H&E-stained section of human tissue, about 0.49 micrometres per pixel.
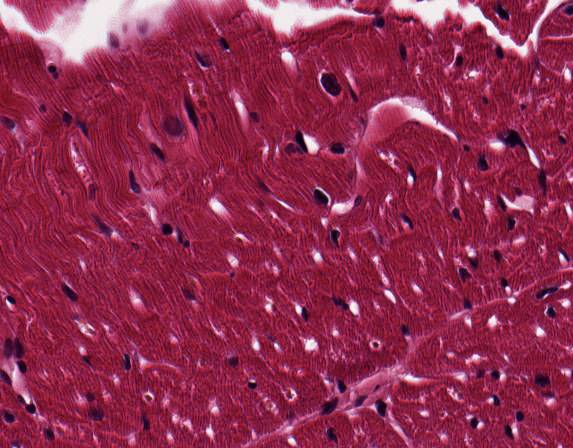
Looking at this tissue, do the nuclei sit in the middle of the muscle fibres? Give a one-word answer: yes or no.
Yes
